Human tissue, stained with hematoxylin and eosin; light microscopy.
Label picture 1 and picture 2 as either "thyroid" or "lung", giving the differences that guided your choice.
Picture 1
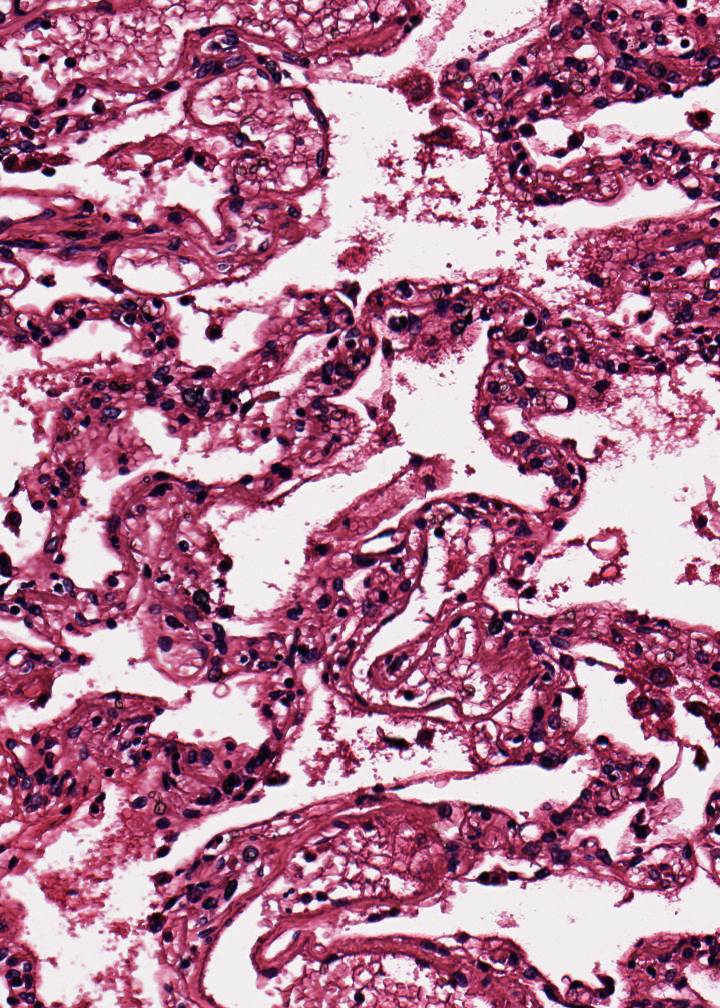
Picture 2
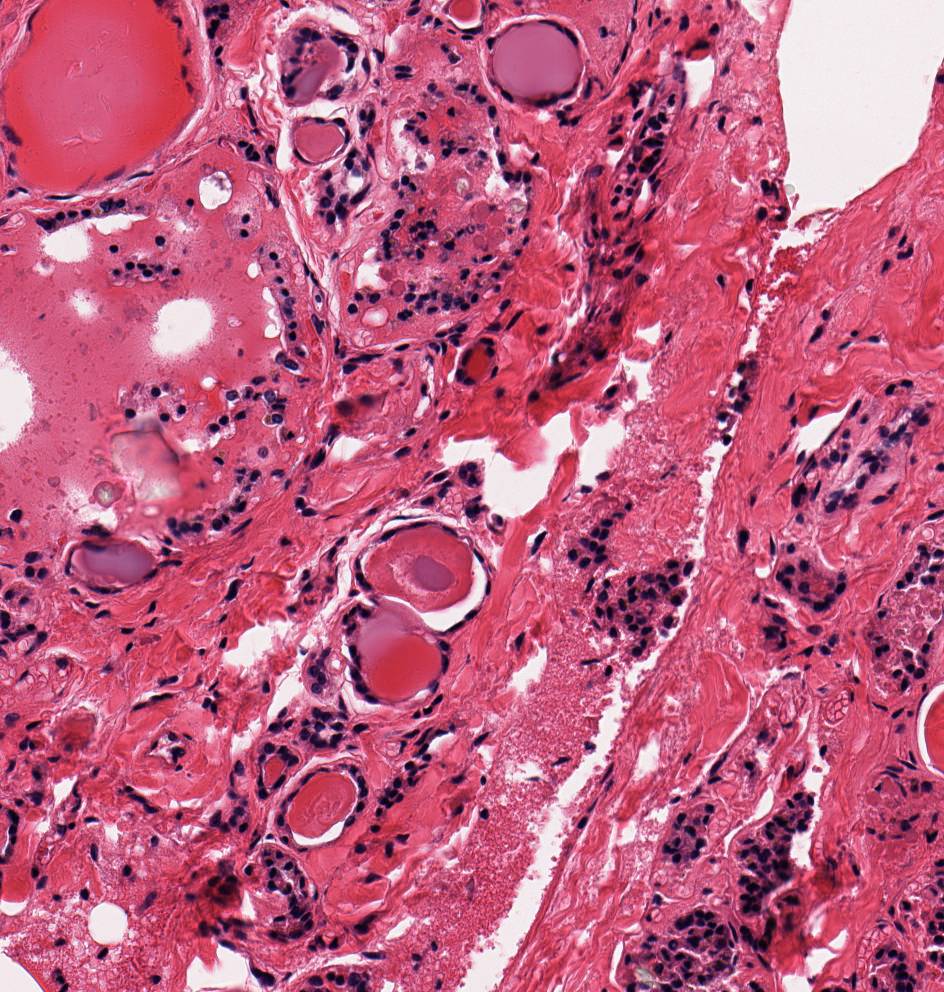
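The first picture shows lung and the second shows thyroid. In the lung, rounded compartments are outlined by thin, wavy pink walls with nuclei strung along them. Some compartments, for example in the upper left and at the centre, hold clusters of cells with pale, finely vacuolated cytoplasm. Most nuclei along the tissue bands are small, round to oval and darkly stained.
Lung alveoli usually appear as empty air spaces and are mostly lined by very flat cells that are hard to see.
In the thyroid, small rounded spaces filled with homogeneous pink material lie scattered in fibrous tissue, mostly in the left and centre of the field. Several of the central spaces show a white crescent gap between the pink contents and the wall. At the upper left, a large pool of the same pink homogeneous material is pierced by several round clear holes. Small round dark nuclei sit in tight clusters in the stroma, several of them at the lower right.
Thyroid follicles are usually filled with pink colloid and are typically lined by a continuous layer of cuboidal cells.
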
